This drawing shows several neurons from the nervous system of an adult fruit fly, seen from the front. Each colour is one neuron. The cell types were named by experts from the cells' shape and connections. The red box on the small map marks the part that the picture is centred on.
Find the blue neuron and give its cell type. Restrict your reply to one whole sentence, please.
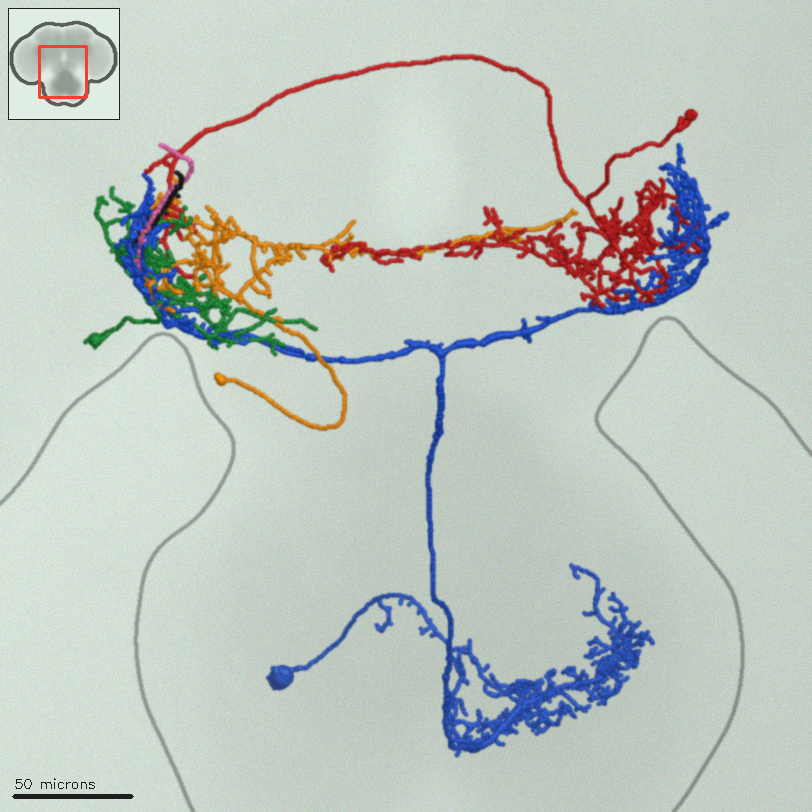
So far as cell type goes, this neuron is AN08B007.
